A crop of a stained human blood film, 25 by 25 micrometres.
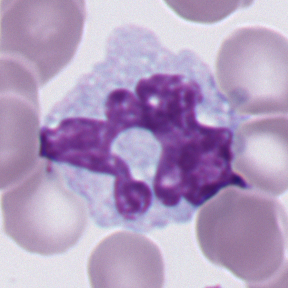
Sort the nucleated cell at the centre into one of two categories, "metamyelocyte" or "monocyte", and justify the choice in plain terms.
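Monocyte, not metamyelocyte.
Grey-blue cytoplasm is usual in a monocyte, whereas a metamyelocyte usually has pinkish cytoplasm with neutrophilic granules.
Cytoplasm here: abundant, pale lilac-grey, its grey tone in keeping with a monocyte. Granules: only fine, faint and dust-like; no coarse dark granules. Nucleus: folded and convoluted, curving around a pale central area of cytoplasm and stretching across to touch the cell outline on both left and right.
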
